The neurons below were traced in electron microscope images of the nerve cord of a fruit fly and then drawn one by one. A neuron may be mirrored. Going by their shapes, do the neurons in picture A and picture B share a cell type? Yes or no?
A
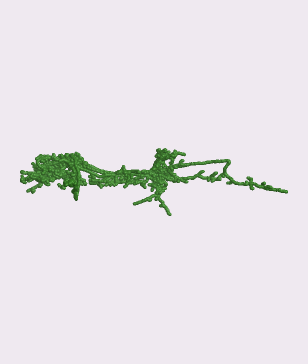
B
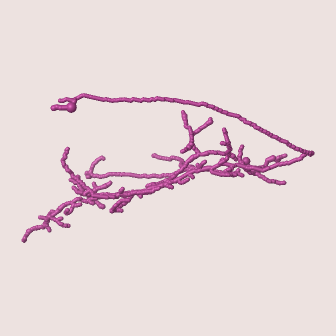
no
